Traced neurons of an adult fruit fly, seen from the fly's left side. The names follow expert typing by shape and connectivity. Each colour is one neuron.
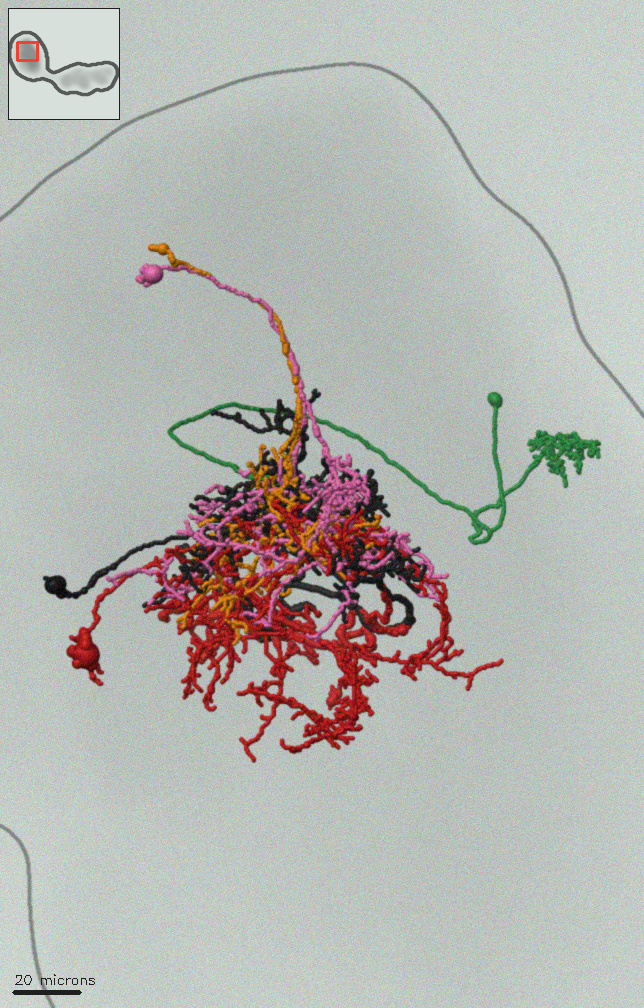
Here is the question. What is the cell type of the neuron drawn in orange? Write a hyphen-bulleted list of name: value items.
- cell type: PVLP005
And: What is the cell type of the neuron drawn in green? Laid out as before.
- cell type: LC9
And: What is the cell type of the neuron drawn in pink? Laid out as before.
- cell type: PVLP004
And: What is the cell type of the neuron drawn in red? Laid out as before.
- cell type: PVLP019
